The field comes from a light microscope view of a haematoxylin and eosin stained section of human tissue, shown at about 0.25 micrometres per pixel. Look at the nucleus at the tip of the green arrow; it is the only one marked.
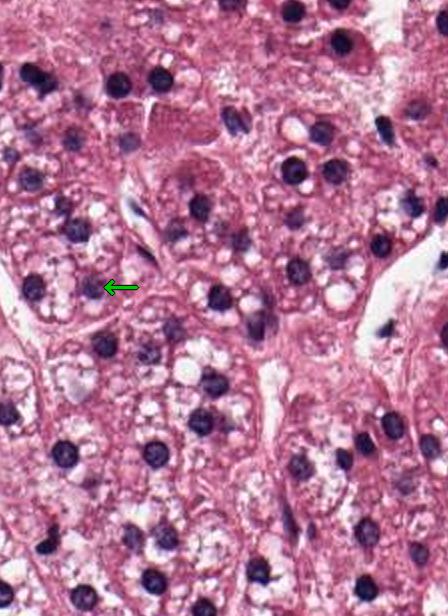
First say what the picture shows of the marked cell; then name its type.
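The nucleus is round and darkly stained, with vacuoles surrounding it on all sides, so it sits roughly in the middle of the cell. The cytoplasm is pale pink and filled with many small, clear, round vacuoles, giving it a foamy, bubbly texture. The cell lies within a small rounded group of similarly foamy cells outlined by thin pink strands. A narrow, slit-like space, likely a thin-walled vessel, runs along the left side of this group. The marked nucleus belongs to an adrenal cortical cell.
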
